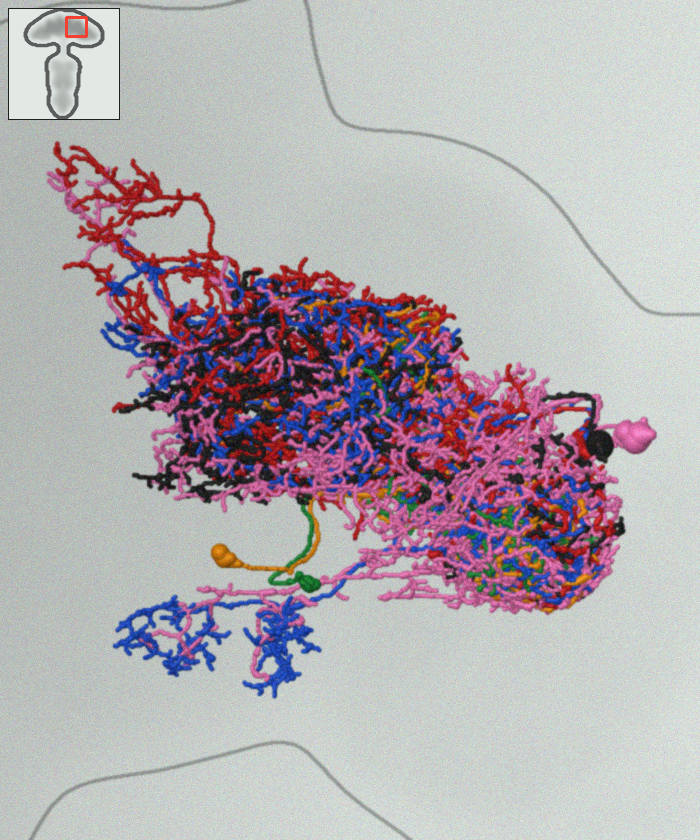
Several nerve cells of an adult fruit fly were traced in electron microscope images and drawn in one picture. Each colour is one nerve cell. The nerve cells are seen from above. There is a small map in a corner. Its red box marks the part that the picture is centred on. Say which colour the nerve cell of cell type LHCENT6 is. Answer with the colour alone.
black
